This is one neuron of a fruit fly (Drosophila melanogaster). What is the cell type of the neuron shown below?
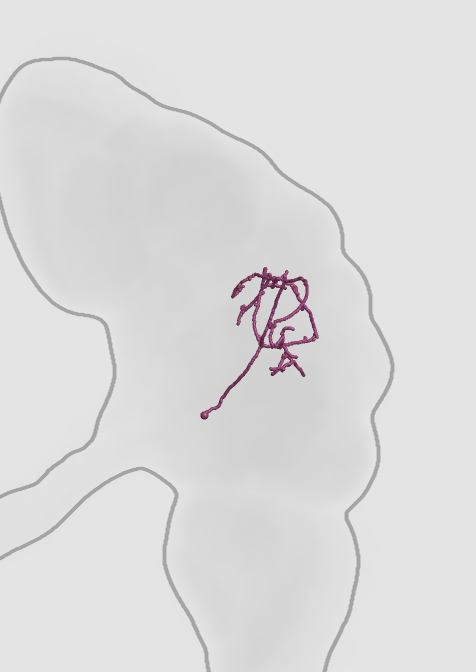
SMP262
